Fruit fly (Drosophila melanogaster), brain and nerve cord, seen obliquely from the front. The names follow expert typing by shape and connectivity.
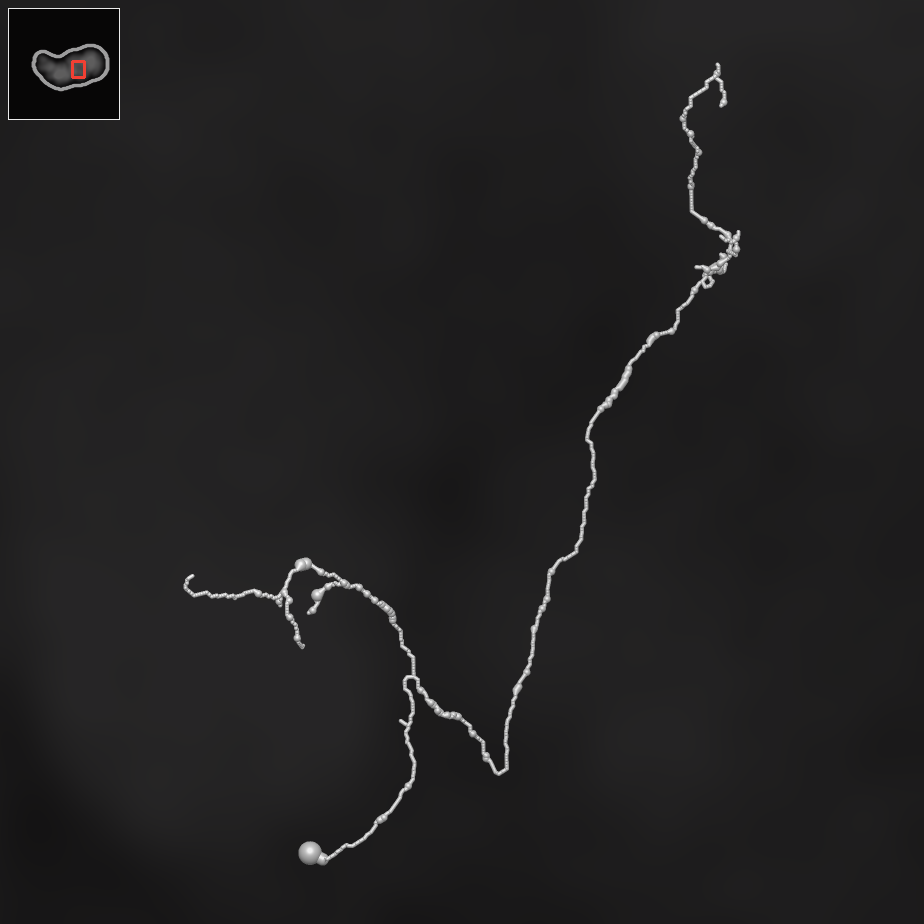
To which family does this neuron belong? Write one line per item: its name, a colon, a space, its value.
family: hemilineage LB19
